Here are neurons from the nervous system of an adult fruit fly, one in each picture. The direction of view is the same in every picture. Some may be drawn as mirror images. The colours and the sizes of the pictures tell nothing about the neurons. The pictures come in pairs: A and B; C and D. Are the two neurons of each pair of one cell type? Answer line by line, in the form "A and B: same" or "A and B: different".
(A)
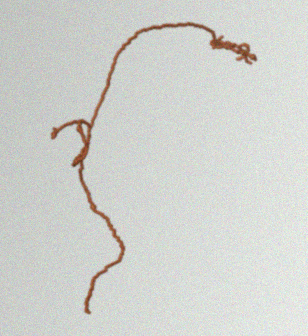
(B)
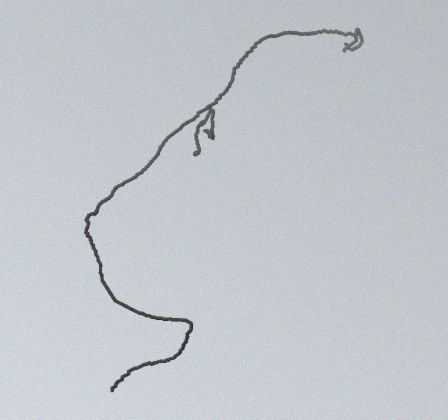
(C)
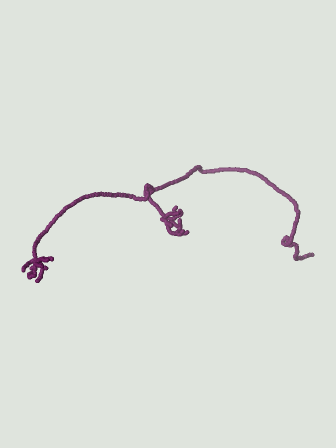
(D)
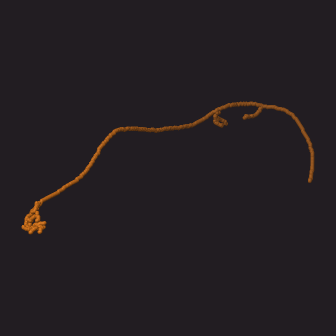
A and B: same
C and D: different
